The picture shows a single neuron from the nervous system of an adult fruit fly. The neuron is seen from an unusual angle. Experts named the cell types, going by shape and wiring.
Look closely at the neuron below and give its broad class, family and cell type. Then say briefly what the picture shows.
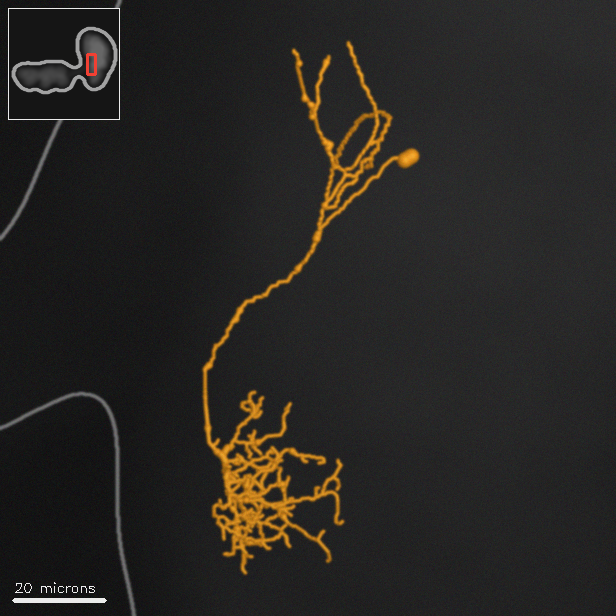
This is a visual projection neuron. Its family is LPT. The cell type is LPT100. By the scale bar it is about 120 microns tall in this view. Dozens of branch ends can be seen.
